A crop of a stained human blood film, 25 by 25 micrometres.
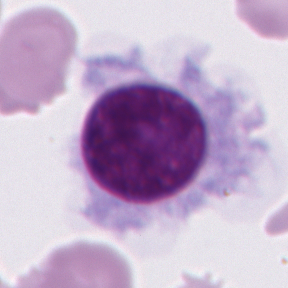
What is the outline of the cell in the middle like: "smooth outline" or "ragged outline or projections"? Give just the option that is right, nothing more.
Ragged outline or projections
